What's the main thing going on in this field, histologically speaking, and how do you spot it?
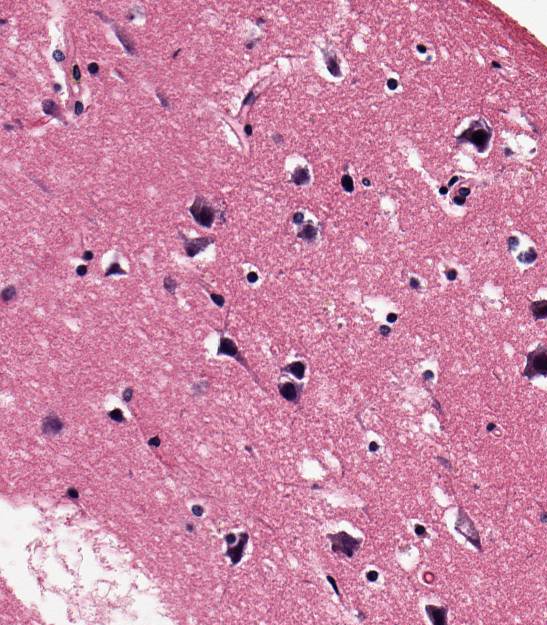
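Cerebral cortex, I believe: the field is filled by finely granular pink neuropil, with no epithelium or glands anywhere.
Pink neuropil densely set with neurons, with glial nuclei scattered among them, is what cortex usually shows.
And here, small round dark nuclei with little visible cytoplasm, in keeping with glial cells, do lie scattered among the neurons.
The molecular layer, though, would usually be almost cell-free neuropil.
Beyond that, a thin vessel with elongated nuclei runs obliquely near the upper left corner. The lower left corner is an empty space with only wispy pale fibrillar material.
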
